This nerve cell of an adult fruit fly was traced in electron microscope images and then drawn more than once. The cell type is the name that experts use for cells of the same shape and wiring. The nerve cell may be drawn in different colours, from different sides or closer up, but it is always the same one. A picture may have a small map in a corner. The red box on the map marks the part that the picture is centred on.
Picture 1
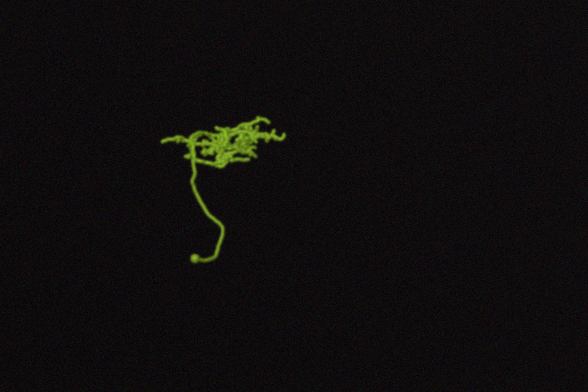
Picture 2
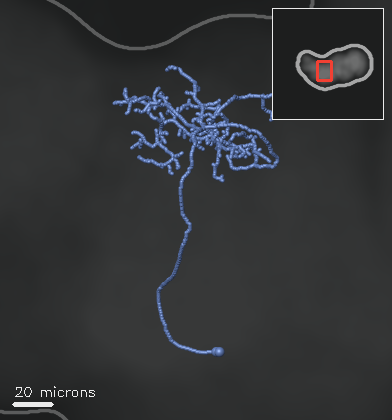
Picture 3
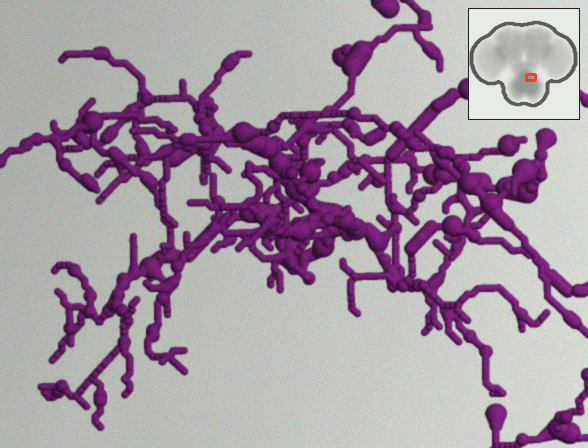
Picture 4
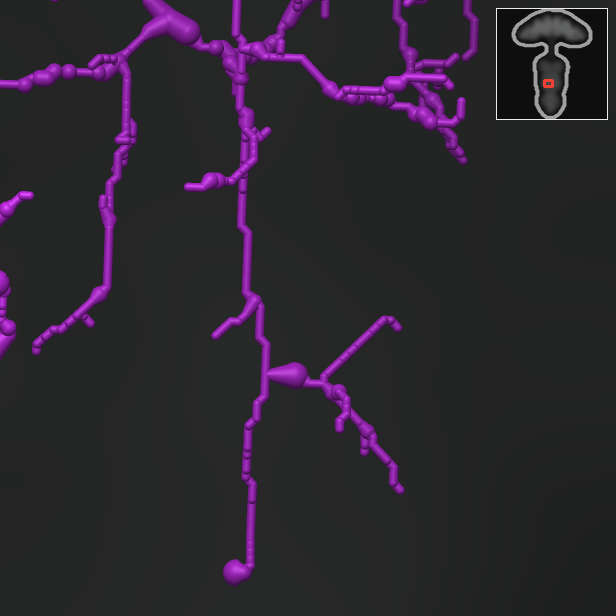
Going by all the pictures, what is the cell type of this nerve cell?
IN02A043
